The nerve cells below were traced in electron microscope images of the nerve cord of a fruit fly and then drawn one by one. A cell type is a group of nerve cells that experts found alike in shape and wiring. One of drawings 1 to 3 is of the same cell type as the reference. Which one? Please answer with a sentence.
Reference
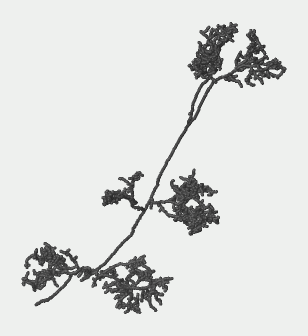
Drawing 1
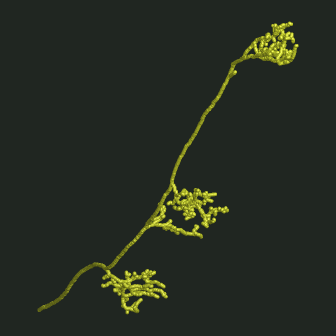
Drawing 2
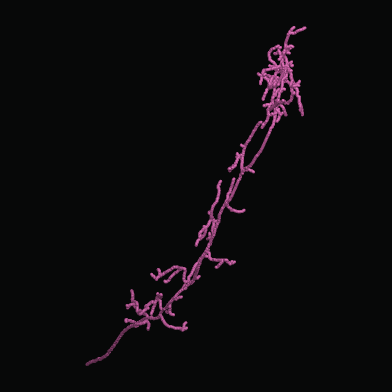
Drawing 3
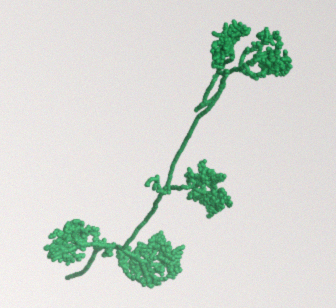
The nerve cell in drawing 3 is of the same cell type.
